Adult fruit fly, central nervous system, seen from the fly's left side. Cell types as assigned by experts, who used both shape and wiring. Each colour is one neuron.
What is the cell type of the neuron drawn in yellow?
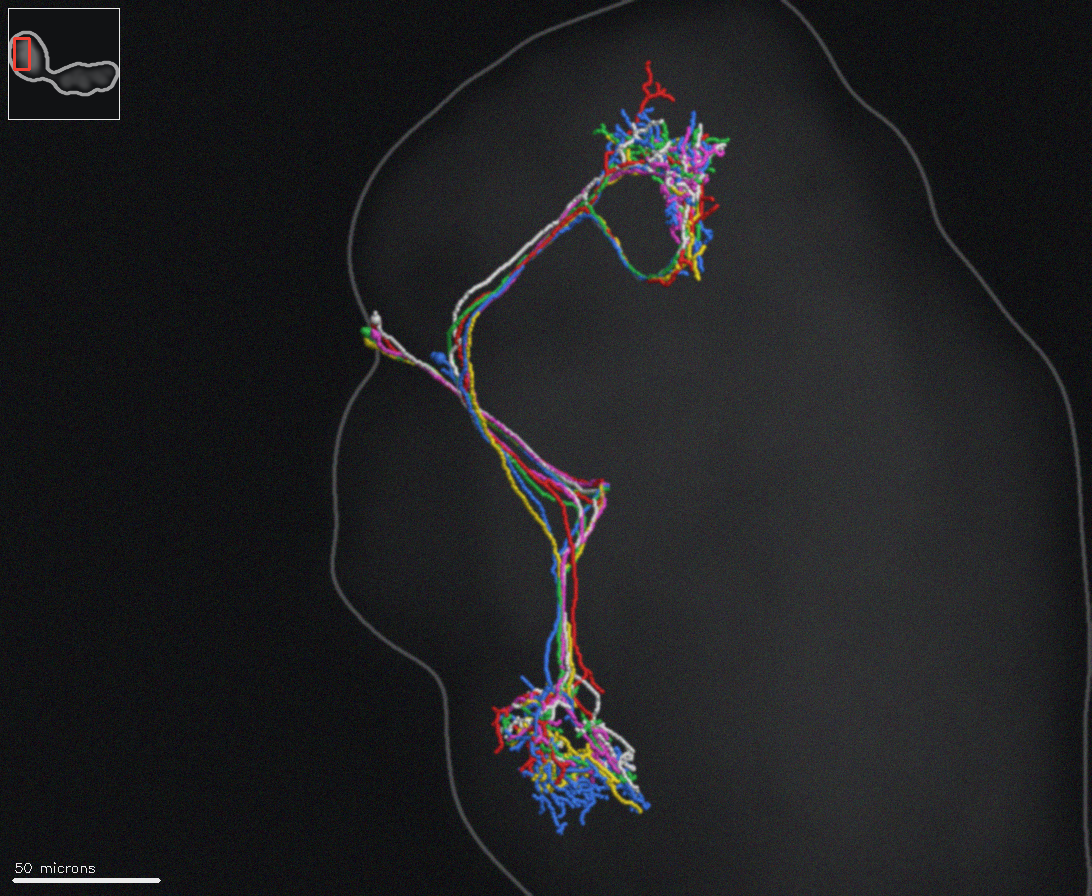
mAL4D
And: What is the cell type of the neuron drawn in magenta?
mAL4A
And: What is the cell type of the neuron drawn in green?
mAL4I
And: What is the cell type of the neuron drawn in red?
mAL4G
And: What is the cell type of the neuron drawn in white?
mAL4E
